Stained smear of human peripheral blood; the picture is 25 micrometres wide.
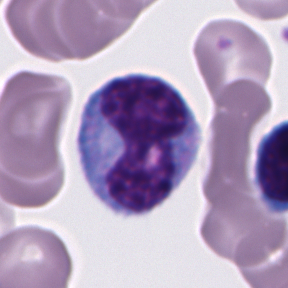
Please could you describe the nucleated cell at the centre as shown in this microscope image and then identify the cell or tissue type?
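Let me see: the nucleus is pinched at its middle into an upper and a lower lobe. Its deepest notch comes in from the left side. The cytoplasm is pale grey-blue, and its widest band lies on the left side of the cell. The cell measures about 12 by 11 micrometres, with the nucleus filling about 60% of its area. This is a monocyte.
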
